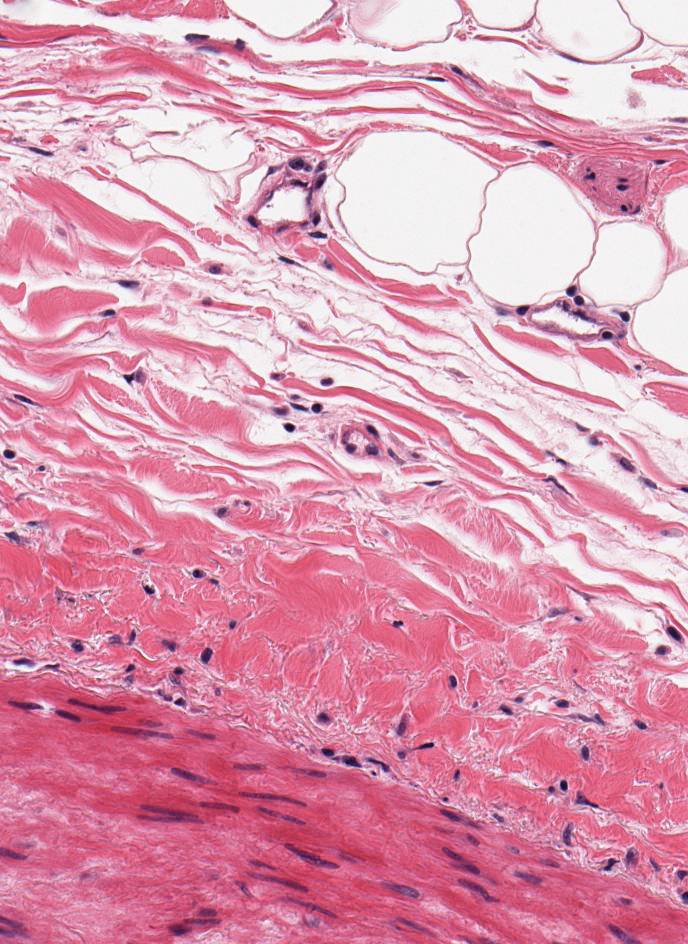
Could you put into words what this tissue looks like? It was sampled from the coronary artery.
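Layers run from smooth muscle below through collagenous connective tissue to fat above. Elongated, cigar-shaped nuclei in the lower-left muscle band lie parallel to its oblique border. Fat cells, top and upper right, are large and empty-looking: one clear space each, thin rim. Small thin-walled vessels lie in loose connective tissue near the fat, upper middle.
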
